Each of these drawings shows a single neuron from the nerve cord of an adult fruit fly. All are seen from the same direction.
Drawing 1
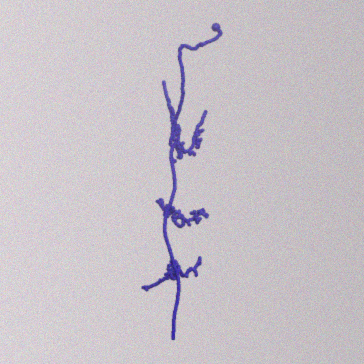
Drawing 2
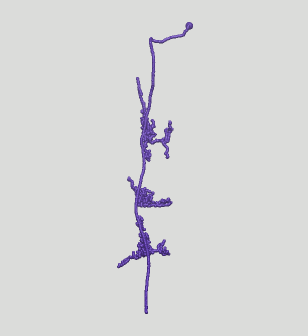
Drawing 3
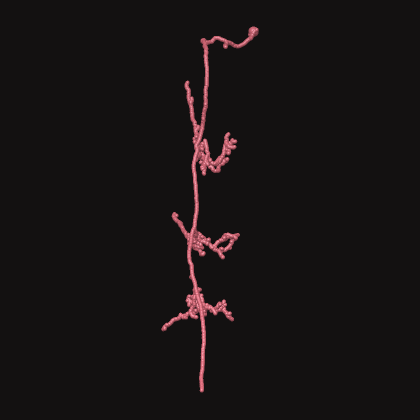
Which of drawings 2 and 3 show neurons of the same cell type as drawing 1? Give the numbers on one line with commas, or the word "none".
2, 3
